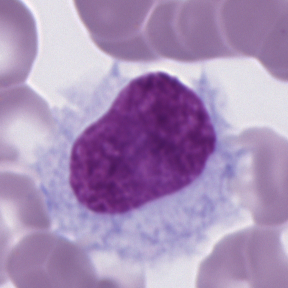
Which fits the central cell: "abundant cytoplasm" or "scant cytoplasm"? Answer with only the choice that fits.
Abundant cytoplasm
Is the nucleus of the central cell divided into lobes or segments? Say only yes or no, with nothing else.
No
